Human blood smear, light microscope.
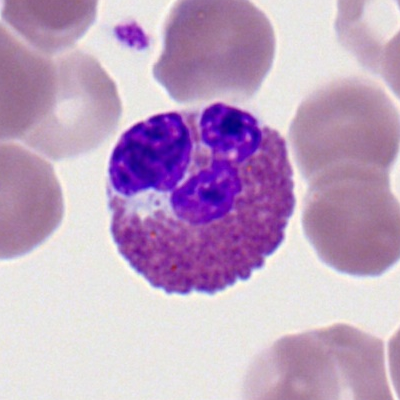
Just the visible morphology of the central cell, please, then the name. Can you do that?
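See how the nucleus falls into three lobes, all sitting in the upper half of the cell. The cytoplasm is crammed with coarse, round granules, and they're pinkish-purple. So that one's an eosinophil.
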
